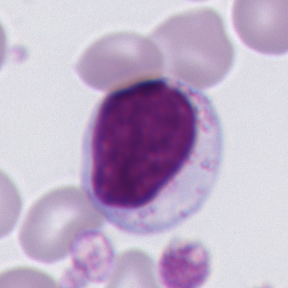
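Large granular lymphocyte, the nucleated cell at the centre of this stained human peripheral blood smear. Its outline strikes me as roundish and smooth, with no projections from the surface. The nucleus lies off-centre, towards the upper left. Scattered sparsely in the cytoplasm, I pick out fine pinkish-purple granules.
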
